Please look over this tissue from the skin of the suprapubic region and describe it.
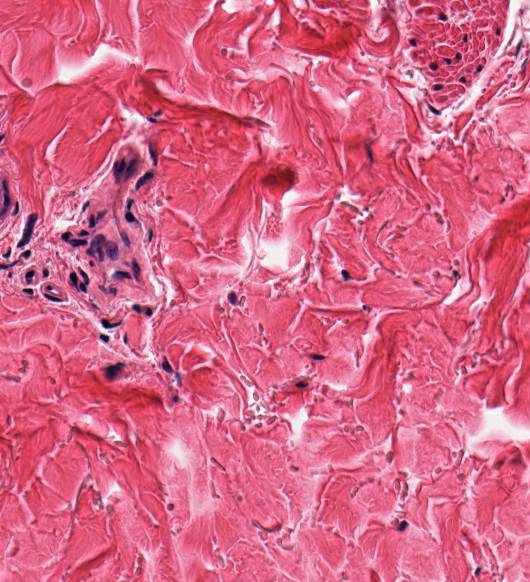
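You've got thick pink collagen bundles filling the whole field, running every which way and staining a strong, even eosin pink-red. Cells are sparse; mostly you just see small dark flattened nuclei tucked between the bundles. No epithelium, and no fat cells anywhere.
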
